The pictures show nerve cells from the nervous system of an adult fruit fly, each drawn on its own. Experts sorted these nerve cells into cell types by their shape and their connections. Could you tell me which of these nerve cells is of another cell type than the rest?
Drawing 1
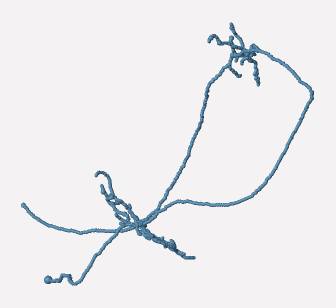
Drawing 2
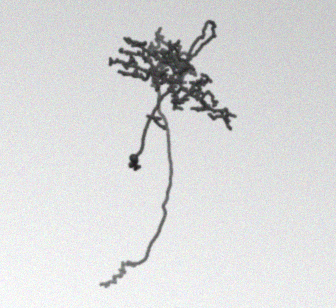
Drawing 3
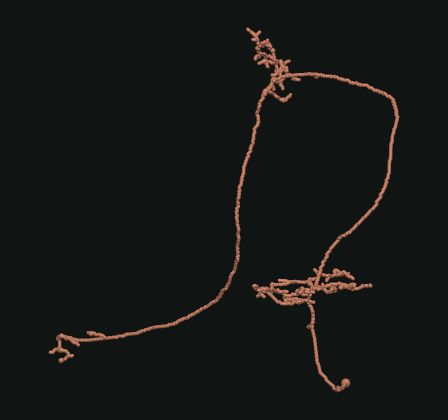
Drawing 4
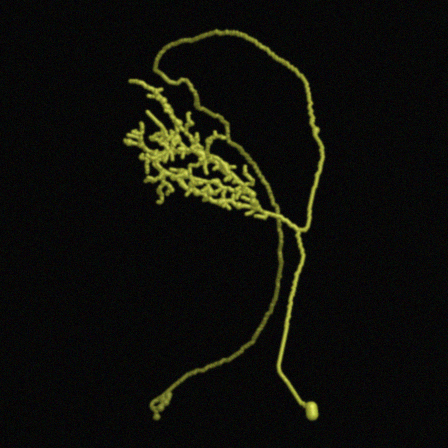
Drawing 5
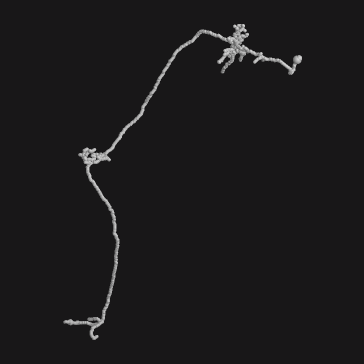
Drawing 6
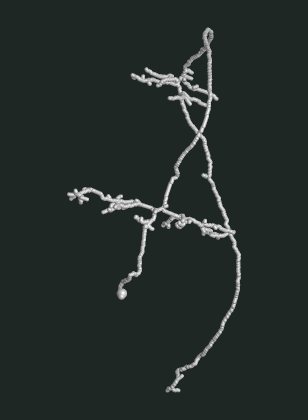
4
